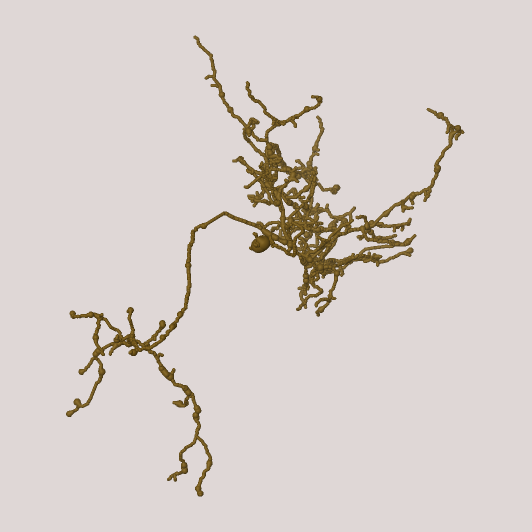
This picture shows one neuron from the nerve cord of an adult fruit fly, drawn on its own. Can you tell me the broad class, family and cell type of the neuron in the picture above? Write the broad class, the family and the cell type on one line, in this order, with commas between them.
nerve-cord intrinsic neuron, hemilineage 01A, IN01A047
